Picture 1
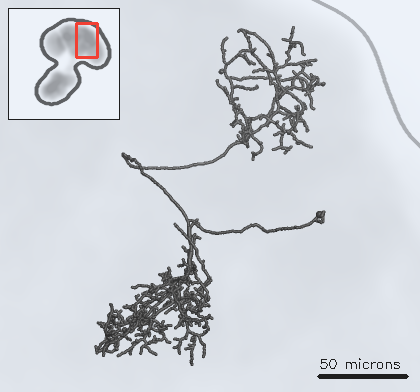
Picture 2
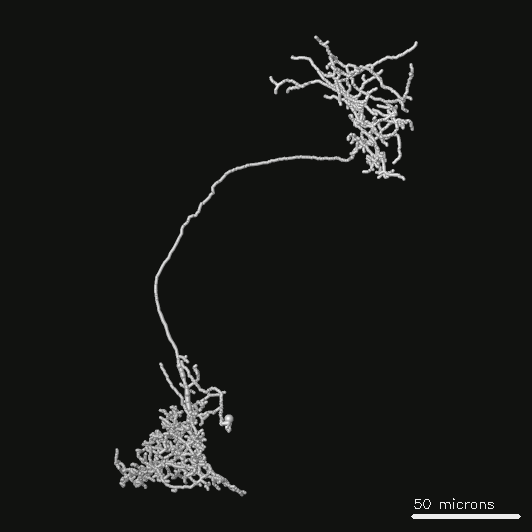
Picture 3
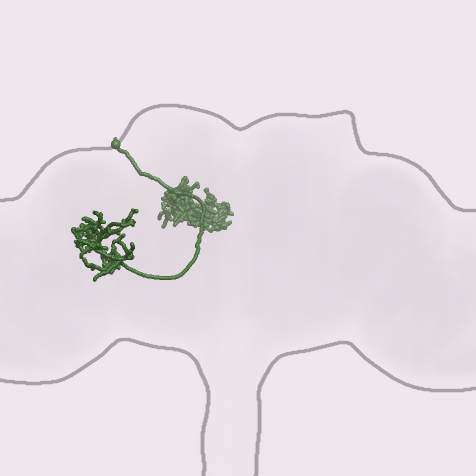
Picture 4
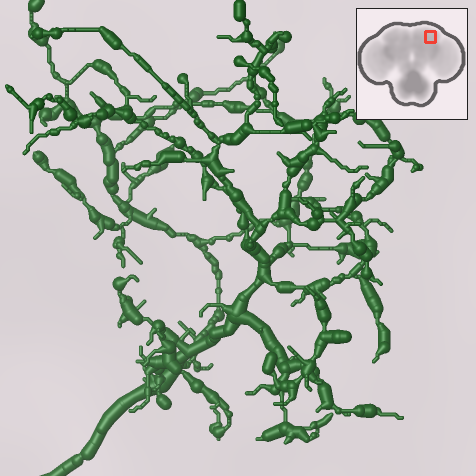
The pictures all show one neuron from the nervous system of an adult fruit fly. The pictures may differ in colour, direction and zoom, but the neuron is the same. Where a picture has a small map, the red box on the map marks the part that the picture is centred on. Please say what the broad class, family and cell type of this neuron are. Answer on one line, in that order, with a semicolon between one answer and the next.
central-brain intrinsic neuron; hemilineage ALl1_ventral; SLP235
